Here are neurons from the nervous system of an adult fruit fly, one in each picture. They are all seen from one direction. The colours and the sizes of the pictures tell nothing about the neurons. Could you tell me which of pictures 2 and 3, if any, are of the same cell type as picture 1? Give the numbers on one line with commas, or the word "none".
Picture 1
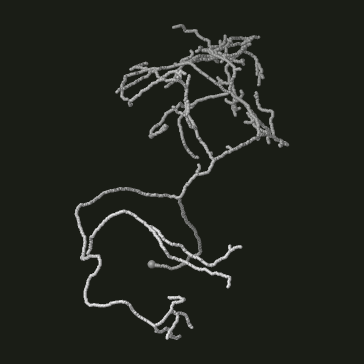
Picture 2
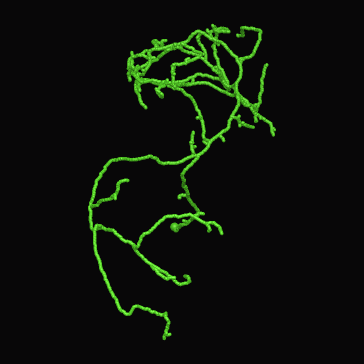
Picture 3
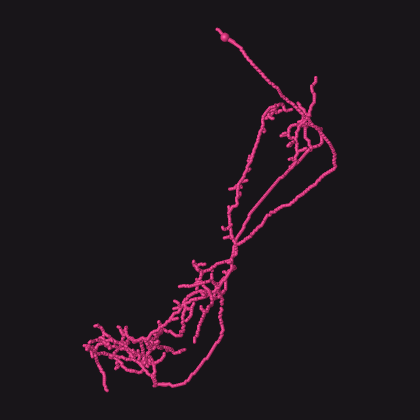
2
